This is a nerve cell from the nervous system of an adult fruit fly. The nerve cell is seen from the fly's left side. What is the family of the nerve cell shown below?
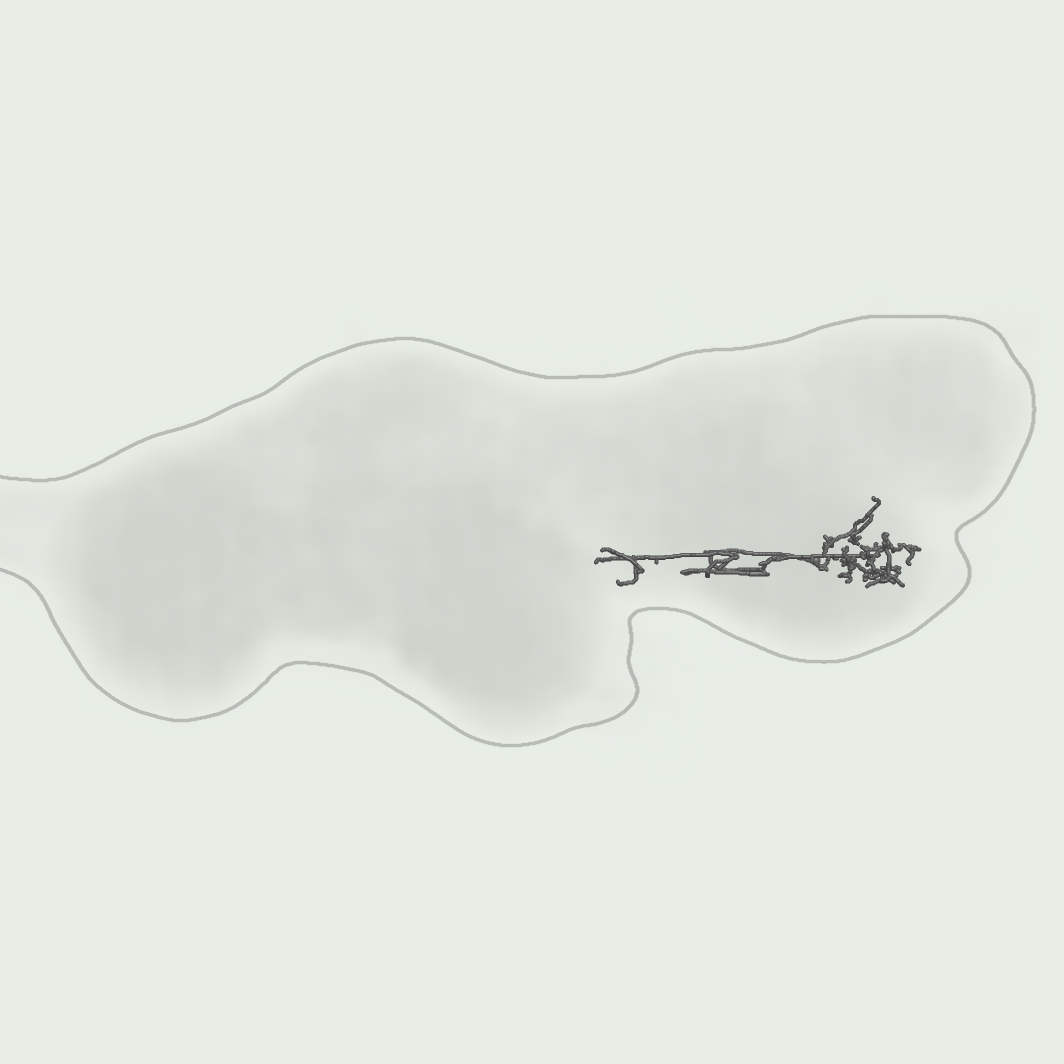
hemilineage 09A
